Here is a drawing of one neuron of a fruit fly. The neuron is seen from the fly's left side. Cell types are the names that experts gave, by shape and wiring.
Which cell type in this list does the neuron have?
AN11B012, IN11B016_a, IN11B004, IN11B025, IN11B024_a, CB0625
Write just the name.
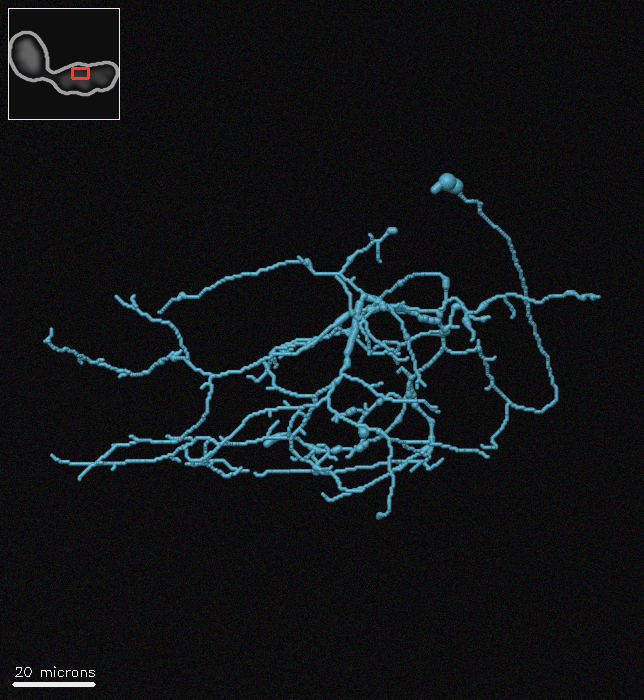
IN11B016_a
